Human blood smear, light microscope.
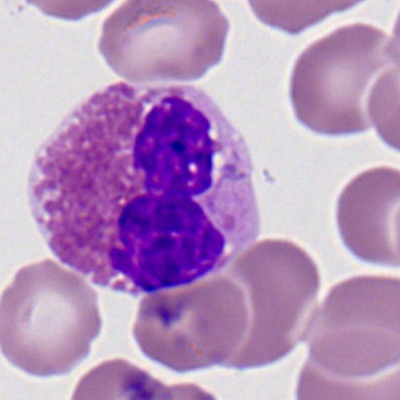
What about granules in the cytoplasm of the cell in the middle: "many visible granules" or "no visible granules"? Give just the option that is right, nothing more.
Many visible granules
